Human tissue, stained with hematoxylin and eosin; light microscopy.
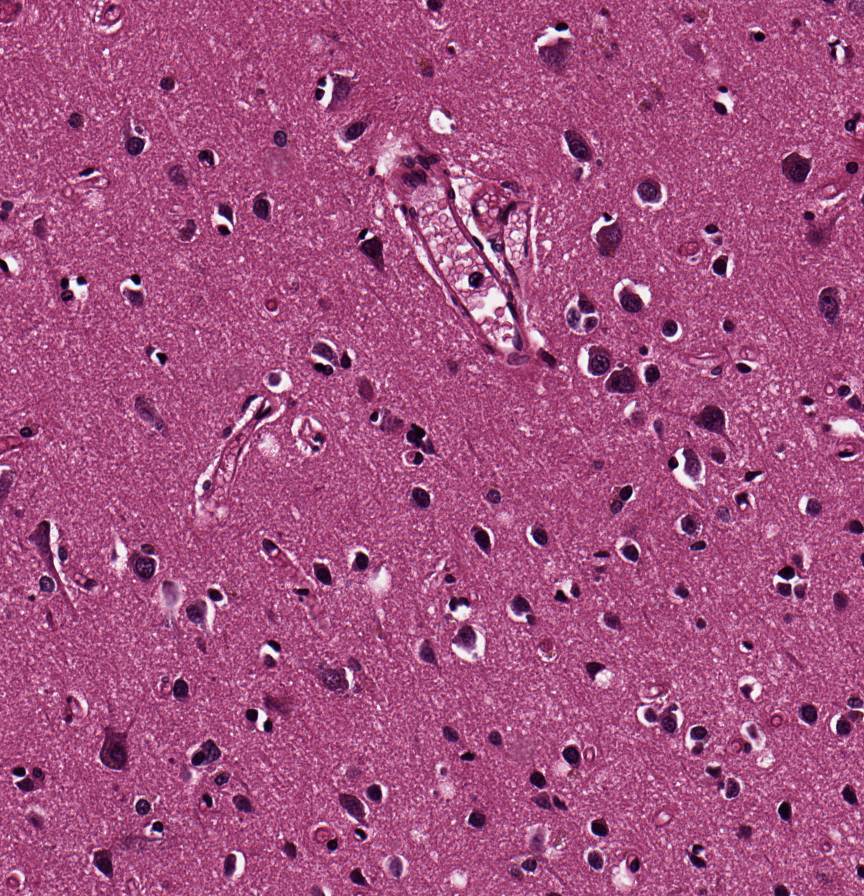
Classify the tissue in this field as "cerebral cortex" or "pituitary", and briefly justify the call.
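Cerebral cortex.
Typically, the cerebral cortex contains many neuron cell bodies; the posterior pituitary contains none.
Field: finely fibrillary pink background with scattered single cells, no epithelium or glands. A few larger cells, as at lower left, have angular purple cytoplasm tapering into a process. Most cells small, round dark nuclei, little visible cytoplasm.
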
